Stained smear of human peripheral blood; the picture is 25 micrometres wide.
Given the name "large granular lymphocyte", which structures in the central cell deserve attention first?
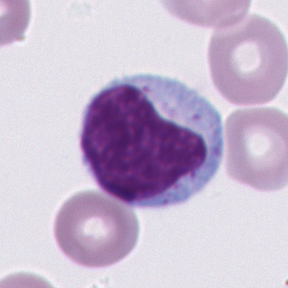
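Here's how the central cell lines up with the name large granular lymphocyte.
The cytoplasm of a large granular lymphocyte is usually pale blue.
In this one it is pale grey-blue, which is close to that and goes with it. A few fine reddish-purple granules are scattered in it.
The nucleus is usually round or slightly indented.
This nucleus has a notch on its upper right side that gives it a kidney shape. Its chromatin is dark purple with a mottled, clumped texture. The cell measures about 12 micrometres across, and its nucleus, about 11 by 9 micrometres, fills about 60% of the cell's area.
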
